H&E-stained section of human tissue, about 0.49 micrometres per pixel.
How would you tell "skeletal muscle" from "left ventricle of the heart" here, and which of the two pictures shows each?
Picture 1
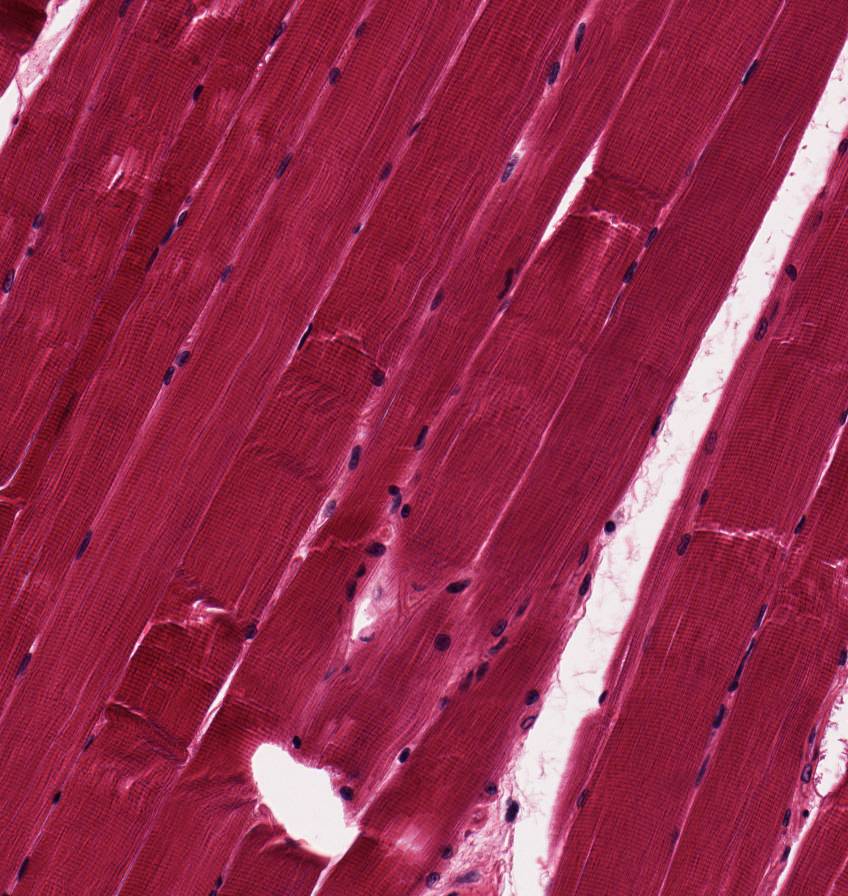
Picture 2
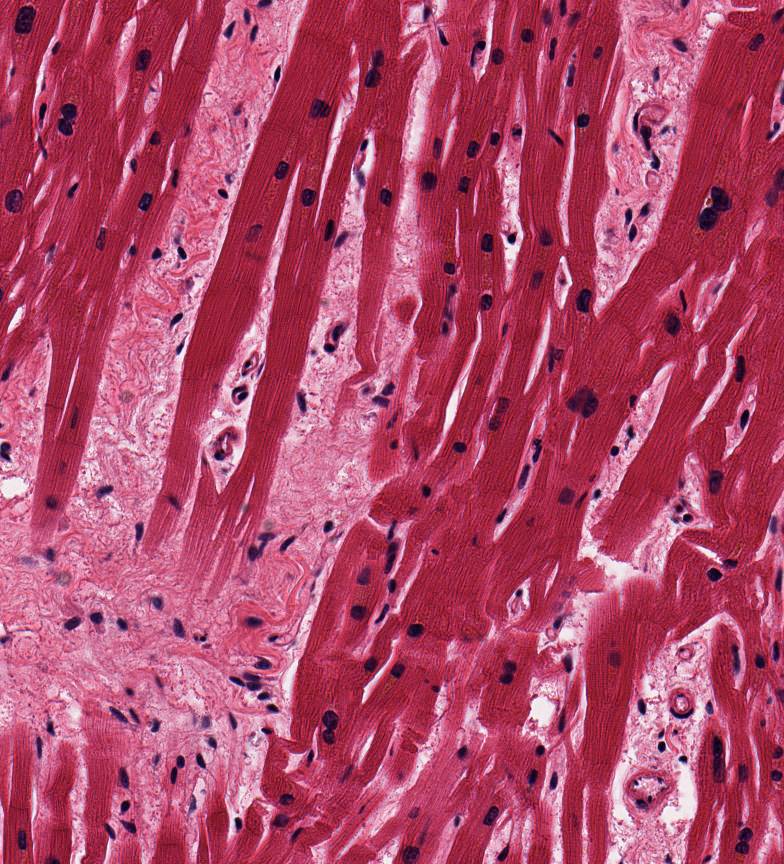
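Of the two, picture 1 shows skeletal muscle and picture 2 the left ventricle of the heart. The skeletal muscle fibres are unbranched and run without joining one another, with fine, regular cross-striations. Their elongated dark nuclei lie at the fibre edges.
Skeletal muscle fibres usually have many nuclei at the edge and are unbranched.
In the left ventricle, the fibres branch and join their neighbours, and their oval nuclei lie centrally.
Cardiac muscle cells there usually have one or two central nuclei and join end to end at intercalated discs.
Pale pink loose connective tissue with wavy collagen fibres fills wide spaces between the bundles.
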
